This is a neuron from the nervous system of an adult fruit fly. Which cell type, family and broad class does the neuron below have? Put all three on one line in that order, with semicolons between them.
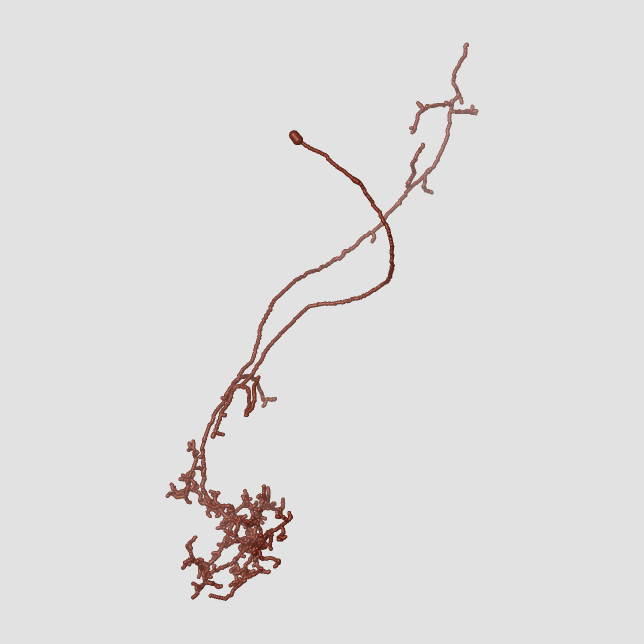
IN11A025; hemilineage 11A; nerve-cord intrinsic neuron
